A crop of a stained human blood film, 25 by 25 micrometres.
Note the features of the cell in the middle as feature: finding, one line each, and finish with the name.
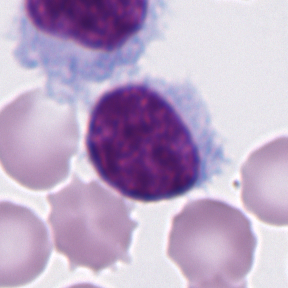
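Cytoplasm colour: pale blue
Cytoplasm edge: ragged, with fine hair-like projections
Nucleus position: toward the lower left, most cytoplasm on the upper right
Nucleus shape: oval
Nucleus size: about 11 by 9 micrometres
Chromatin: mottled, lighter patches between darker strands
Identity: hairy cell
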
